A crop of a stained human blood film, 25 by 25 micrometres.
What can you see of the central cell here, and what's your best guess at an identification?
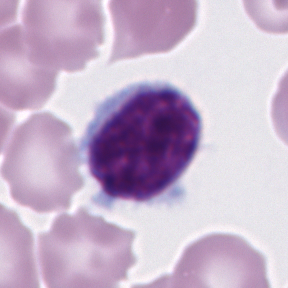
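Checking the cytoplasm first, it is pale blue and contains no granules. Along the lower-left border, fine, irregular, ragged projections form a fringe. The chromatin is dark purple and coarsely clumped. The cell is a hairy cell.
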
